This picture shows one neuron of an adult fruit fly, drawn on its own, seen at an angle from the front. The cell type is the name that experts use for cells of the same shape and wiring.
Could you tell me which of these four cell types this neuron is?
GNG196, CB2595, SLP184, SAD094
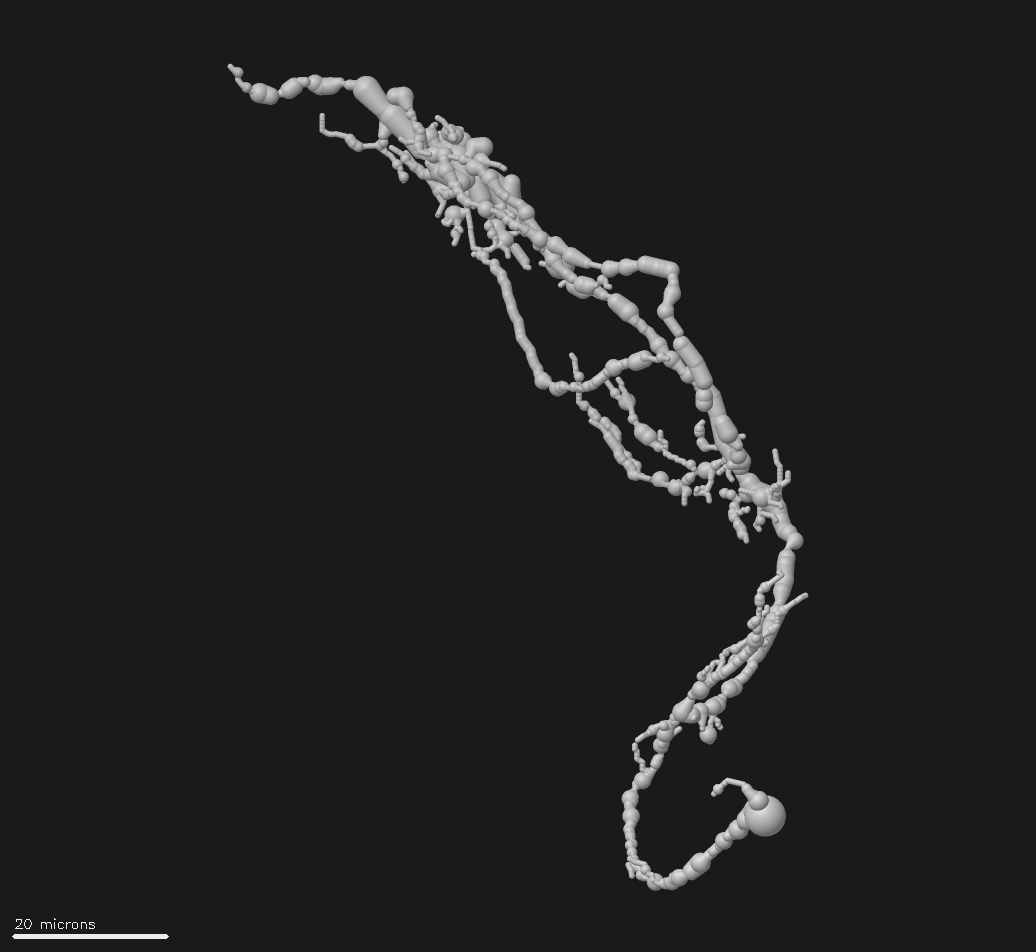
SLP184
